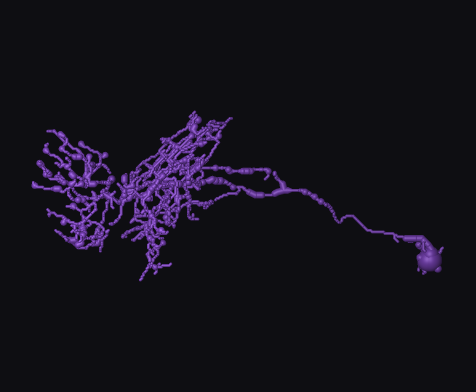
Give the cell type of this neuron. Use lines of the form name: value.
cell type: GNG070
